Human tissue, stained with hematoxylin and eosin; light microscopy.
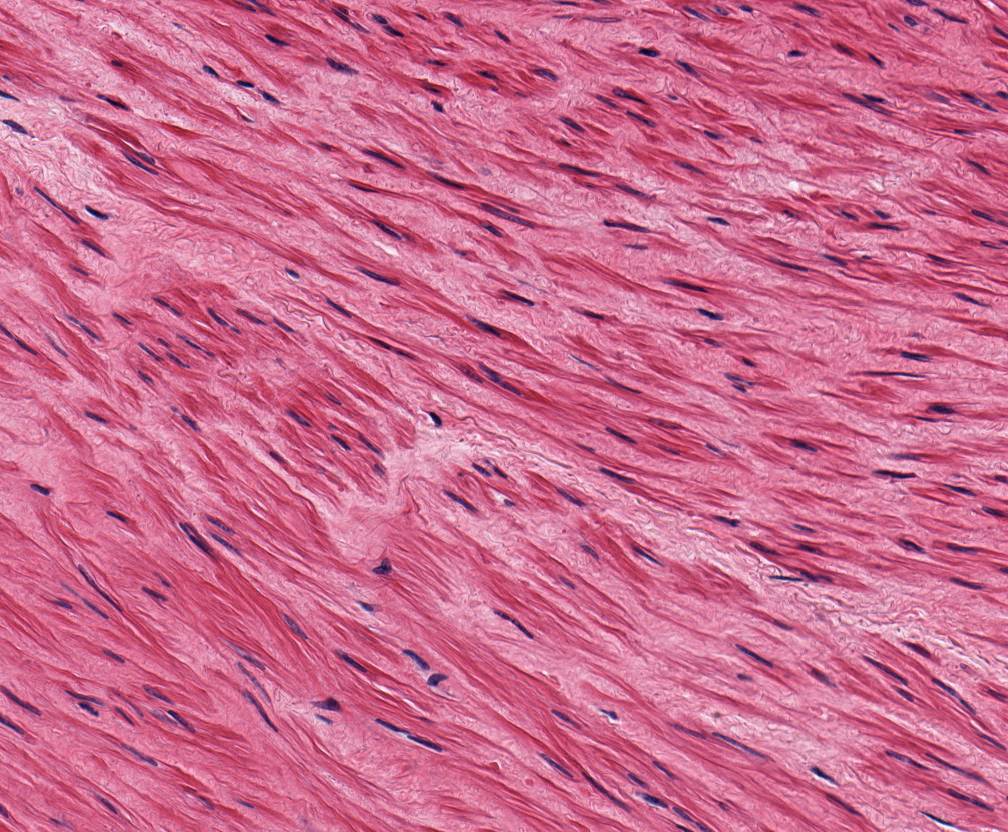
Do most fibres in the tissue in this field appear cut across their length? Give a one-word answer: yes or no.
No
